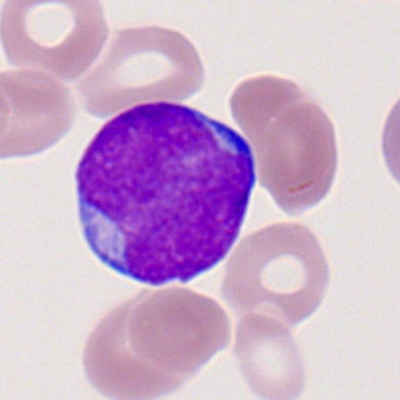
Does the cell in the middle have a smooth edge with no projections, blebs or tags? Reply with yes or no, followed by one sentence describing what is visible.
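Yes. The cell outline is round and smooth.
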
